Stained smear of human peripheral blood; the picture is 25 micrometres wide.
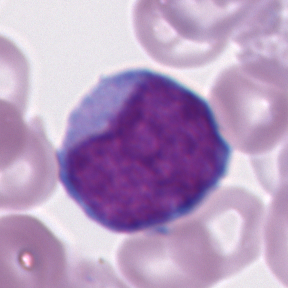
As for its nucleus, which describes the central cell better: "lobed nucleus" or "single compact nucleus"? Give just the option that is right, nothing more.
Single compact nucleus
